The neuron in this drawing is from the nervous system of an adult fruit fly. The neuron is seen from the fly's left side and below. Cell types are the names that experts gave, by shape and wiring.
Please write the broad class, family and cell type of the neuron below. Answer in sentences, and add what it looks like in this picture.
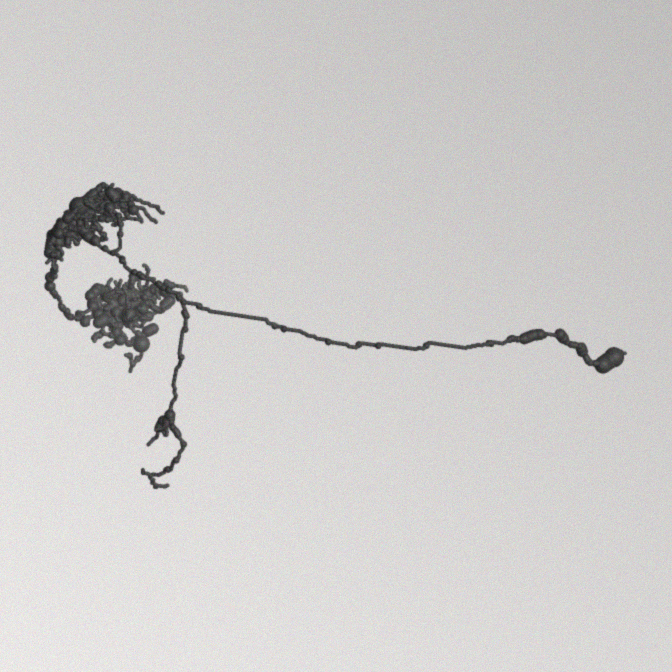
It is a central-brain intrinsic neuron. The name of its family is class CX. Its cell type is hDeltaD. Its cell body lies on the right of the picture. Dozens of branch ends can be seen.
